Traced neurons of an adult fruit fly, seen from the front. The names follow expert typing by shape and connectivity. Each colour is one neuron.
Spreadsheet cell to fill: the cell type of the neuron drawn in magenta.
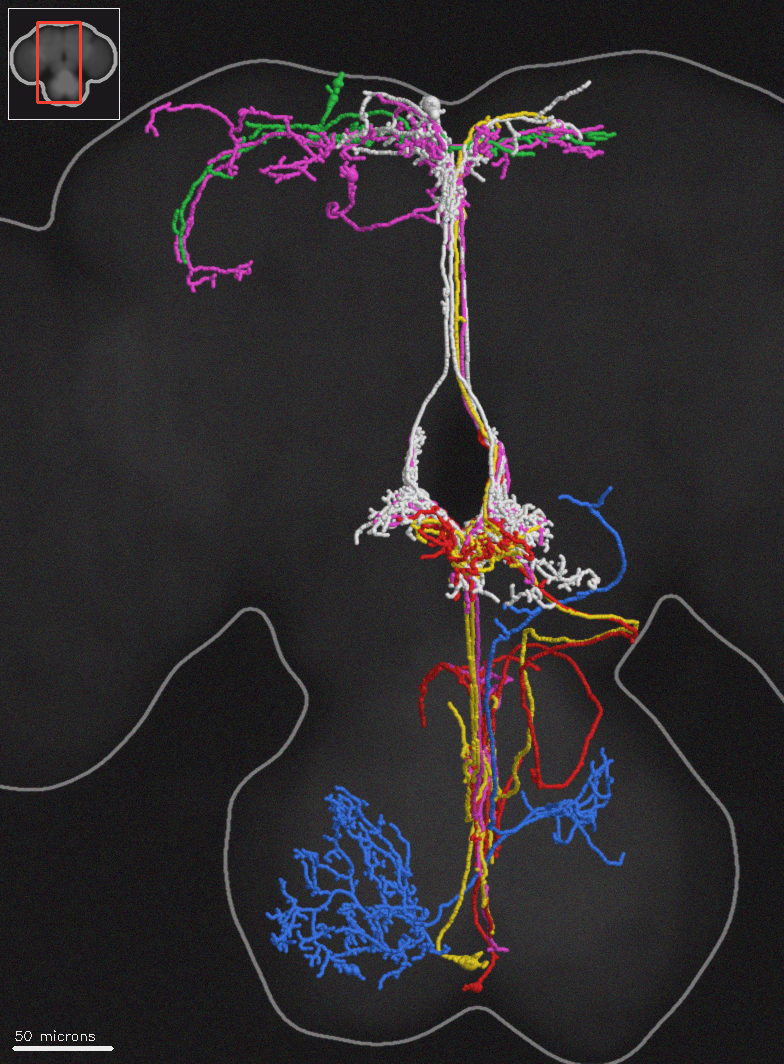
DNpe035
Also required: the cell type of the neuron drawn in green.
DN1pA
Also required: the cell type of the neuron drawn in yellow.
AN27X024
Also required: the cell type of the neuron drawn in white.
PRW073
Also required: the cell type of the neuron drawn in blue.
AN06B015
